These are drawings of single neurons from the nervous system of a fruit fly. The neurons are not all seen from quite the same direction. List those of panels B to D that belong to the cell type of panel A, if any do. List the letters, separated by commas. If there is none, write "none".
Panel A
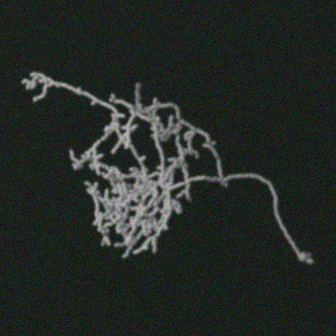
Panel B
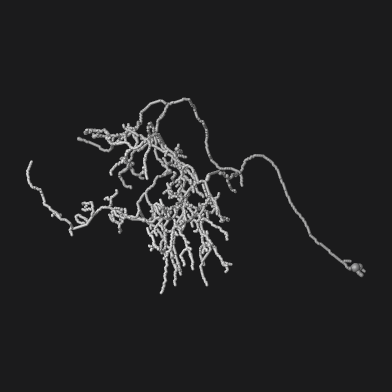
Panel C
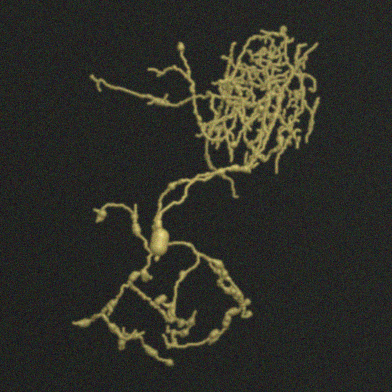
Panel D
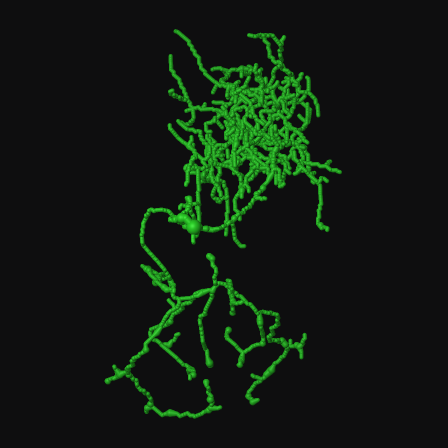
B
